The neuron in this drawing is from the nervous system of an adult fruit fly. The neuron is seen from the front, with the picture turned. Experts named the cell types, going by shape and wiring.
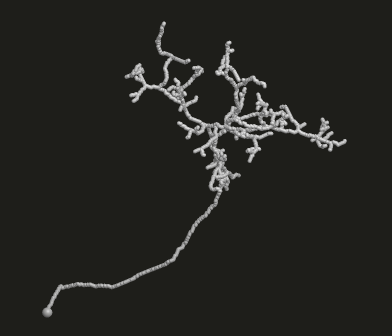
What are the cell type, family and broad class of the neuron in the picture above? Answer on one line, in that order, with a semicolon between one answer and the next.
IN12B058; hemilineage 12B; nerve-cord intrinsic neuron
